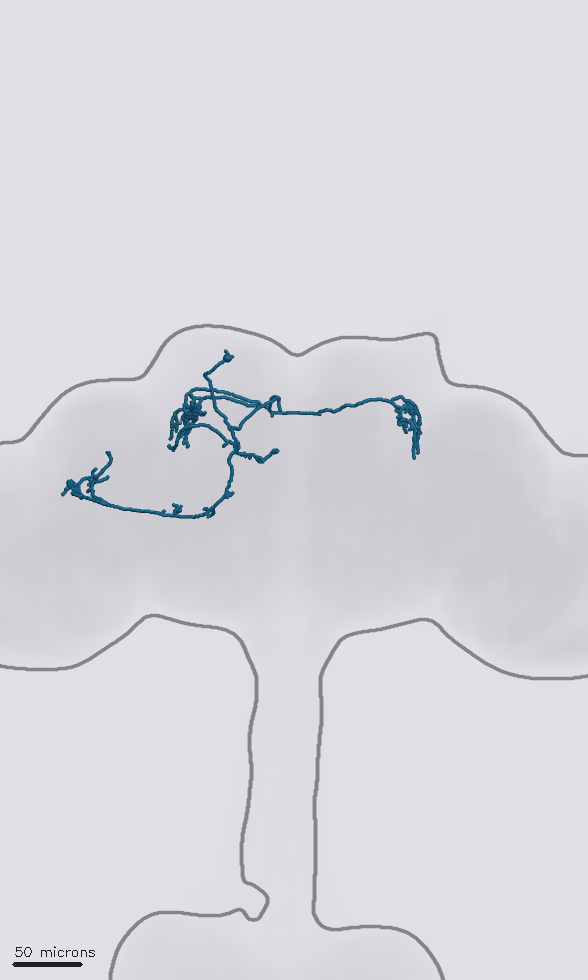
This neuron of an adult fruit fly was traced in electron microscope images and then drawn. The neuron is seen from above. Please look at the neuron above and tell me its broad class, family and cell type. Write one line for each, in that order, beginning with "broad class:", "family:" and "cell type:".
broad class: central-brain intrinsic neuron
family: class DAN
cell type: PAM11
